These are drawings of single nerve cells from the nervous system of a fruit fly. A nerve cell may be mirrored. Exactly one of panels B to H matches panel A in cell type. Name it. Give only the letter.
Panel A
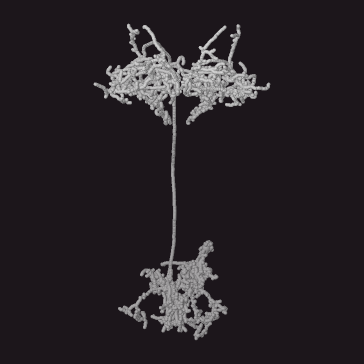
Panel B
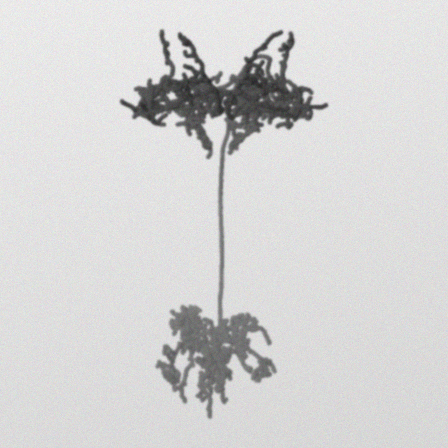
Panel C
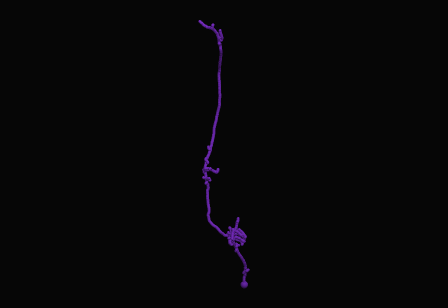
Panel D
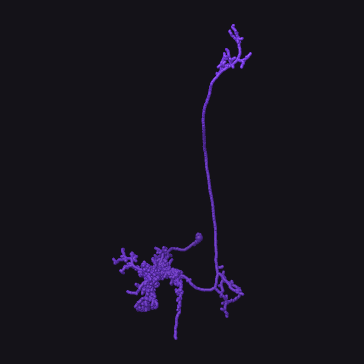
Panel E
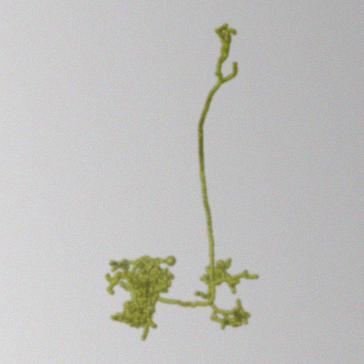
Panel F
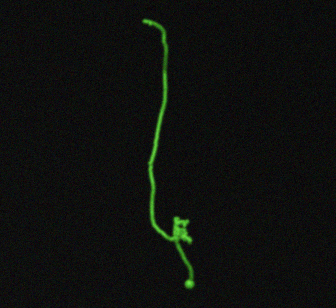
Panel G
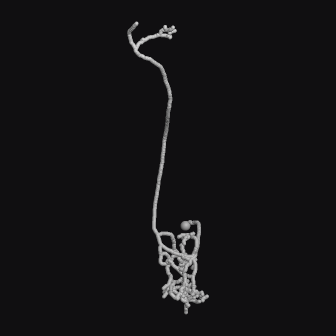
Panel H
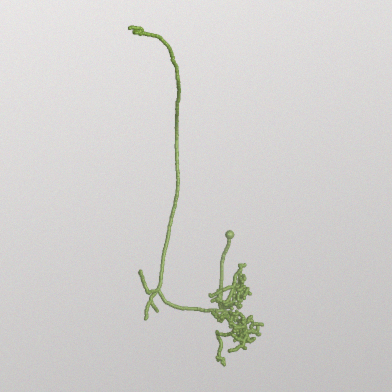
B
